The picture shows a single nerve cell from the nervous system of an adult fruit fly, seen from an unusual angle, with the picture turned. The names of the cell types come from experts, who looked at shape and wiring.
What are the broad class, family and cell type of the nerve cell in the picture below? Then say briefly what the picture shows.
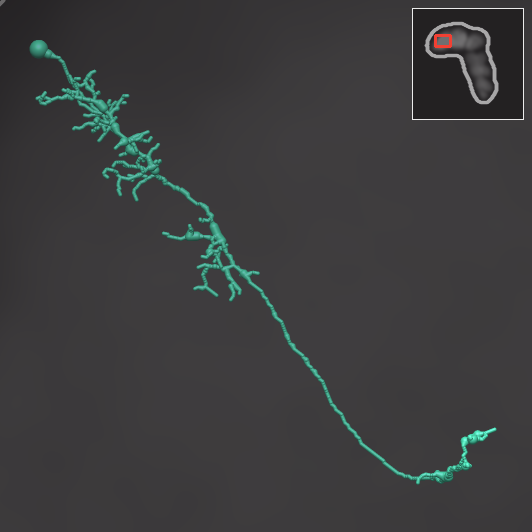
This is an optic-lobe intrinsic neuron. Its family is Tm. It is of cell type Tm12. Its cell body lies at the upper left of the picture. The picture shows dozens of branch ends.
